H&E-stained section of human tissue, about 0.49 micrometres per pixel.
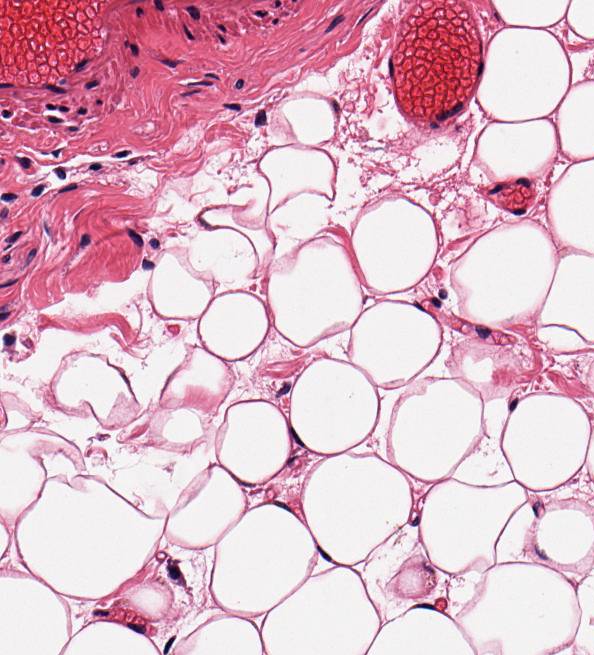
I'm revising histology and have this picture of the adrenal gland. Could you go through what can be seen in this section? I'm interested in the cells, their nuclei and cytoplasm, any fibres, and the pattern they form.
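Taking each point in turn: adipose tissue fills most of the field, with dense connective tissue confined to the upper left. Next, the adipocytes: large, empty, rounded spaces bounded by thin pink rims. Their nuclei are flattened and pressed against the cell edge. Last, the dense connective tissue: wavy pink collagen bundles with scattered elongated dark nuclei.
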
